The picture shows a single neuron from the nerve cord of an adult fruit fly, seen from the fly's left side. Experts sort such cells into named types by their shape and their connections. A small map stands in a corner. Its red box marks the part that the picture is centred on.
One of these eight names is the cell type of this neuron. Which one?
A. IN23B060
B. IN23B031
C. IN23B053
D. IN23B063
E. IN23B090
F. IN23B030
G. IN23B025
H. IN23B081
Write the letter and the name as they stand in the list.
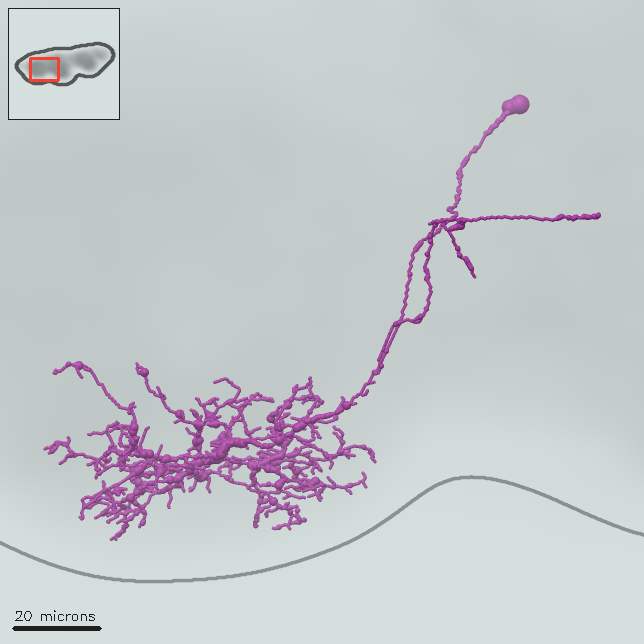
F. IN23B030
